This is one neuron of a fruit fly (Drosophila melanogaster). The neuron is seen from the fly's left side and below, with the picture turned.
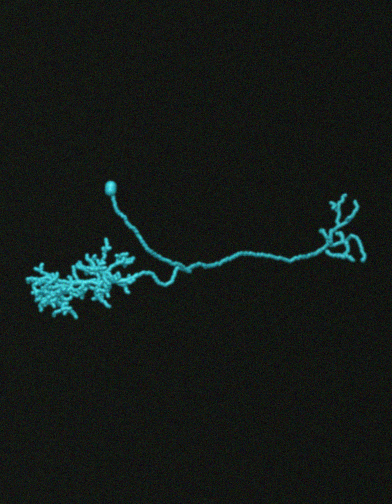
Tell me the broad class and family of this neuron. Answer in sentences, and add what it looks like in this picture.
It is a visual projection neuron. The family is LC. The cell body is on the left of the picture. Dozens of branch ends can be seen.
